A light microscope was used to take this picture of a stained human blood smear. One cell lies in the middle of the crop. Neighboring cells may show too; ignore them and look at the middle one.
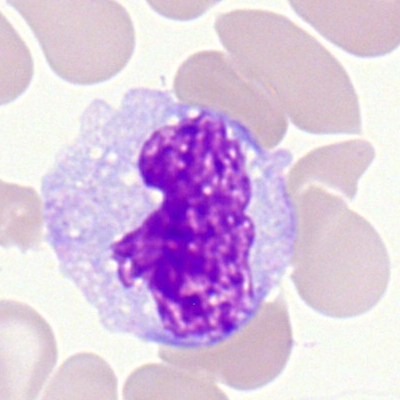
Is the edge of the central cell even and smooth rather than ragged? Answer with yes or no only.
No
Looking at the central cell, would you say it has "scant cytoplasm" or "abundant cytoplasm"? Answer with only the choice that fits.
Abundant cytoplasm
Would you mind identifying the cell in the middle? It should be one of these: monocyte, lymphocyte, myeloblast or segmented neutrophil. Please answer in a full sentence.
The cell nearest the centre of this crop is a monocyte.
